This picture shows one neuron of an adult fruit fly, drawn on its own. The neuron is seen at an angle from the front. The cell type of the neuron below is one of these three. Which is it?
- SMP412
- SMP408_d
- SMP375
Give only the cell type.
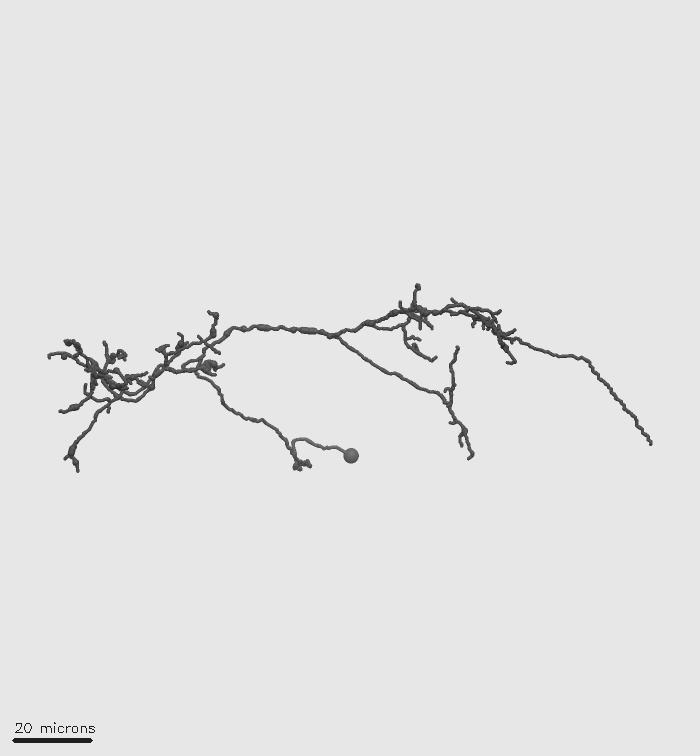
SMP412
